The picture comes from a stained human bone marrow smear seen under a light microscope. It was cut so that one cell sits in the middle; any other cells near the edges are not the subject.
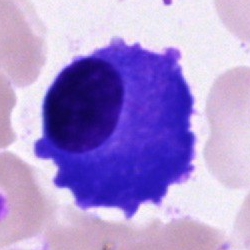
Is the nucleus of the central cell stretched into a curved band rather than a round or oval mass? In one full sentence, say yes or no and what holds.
No, the nucleus has not been drawn out into a band and is a compact round or oval mass.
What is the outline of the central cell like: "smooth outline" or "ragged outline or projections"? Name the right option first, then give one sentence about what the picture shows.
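Ragged outline or projections. The cell border is irregular, with many small rounded bumps along its edge.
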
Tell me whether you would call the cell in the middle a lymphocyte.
no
